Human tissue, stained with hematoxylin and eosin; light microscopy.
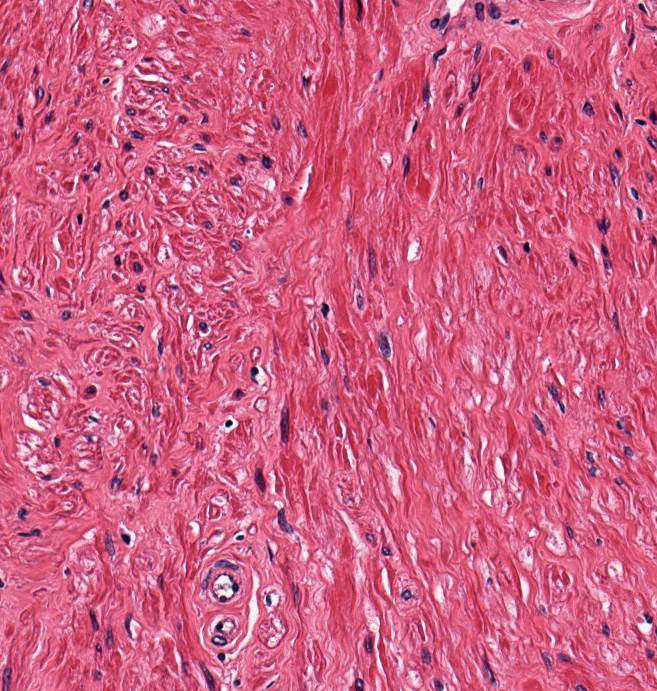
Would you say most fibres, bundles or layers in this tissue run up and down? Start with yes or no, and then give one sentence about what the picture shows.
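Yes. In the centre and right of the field the fibres run in long bundles from top to bottom, slightly oblique.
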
